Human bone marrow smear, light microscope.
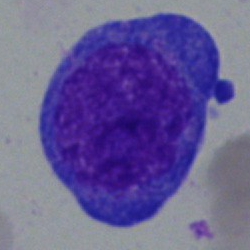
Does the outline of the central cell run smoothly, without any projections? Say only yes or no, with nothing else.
No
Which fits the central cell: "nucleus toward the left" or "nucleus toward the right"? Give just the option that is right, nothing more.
Nucleus toward the left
